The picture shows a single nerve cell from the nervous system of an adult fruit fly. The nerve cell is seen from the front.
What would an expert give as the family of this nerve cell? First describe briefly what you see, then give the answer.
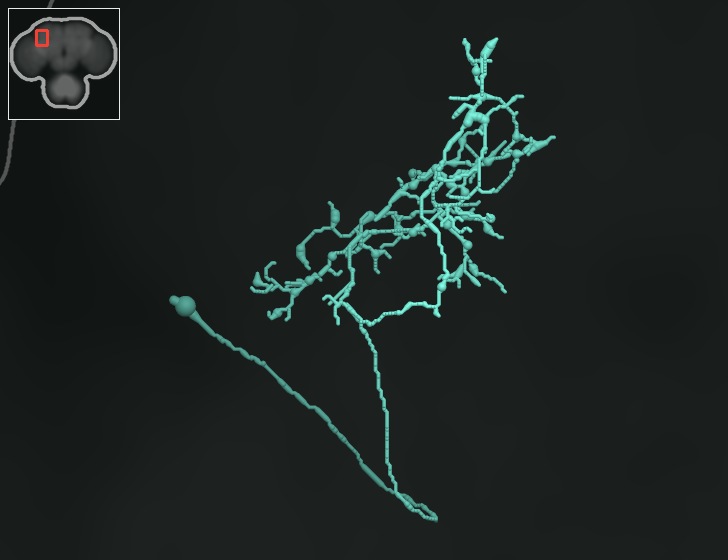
The cell body is on the left of the picture. The picture shows dozens of branch ends. Its broad class is central-brain intrinsic neuron. The family is hemilineage VPNp&v1_posterior.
